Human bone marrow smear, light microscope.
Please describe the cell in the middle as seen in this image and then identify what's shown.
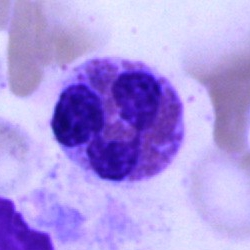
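First, the outline: round and smooth. Next, the nucleus, which is divided into three distinct lobes. Its chromatin is dark purple and coarsely clumped. Last, the cytoplasm, pinkish-lilac in colour. This is an eosinophil.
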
